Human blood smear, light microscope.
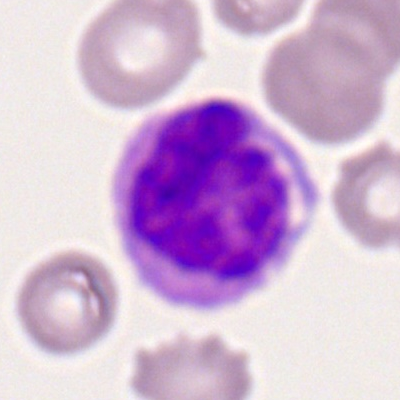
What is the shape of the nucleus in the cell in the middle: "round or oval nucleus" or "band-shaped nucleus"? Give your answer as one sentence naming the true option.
What the nucleus forms is one compact round or oval mass.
